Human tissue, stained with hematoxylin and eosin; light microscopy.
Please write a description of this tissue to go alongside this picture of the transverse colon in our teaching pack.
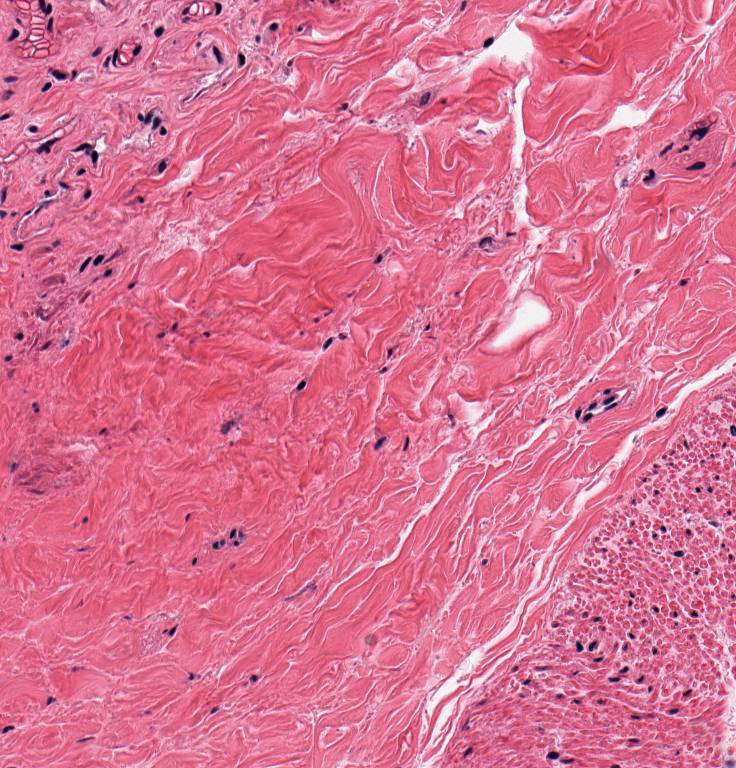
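Dense pink collagen fills most of the field, with a separate, differently textured region at bottom right. Its bundles are thick, wavy and interlaced in many directions; in the lower middle they run obliquely, lower left to upper right, alongside that region's edge. Sparse, small, dark, mostly elongated nuclei lie singly between bundles.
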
